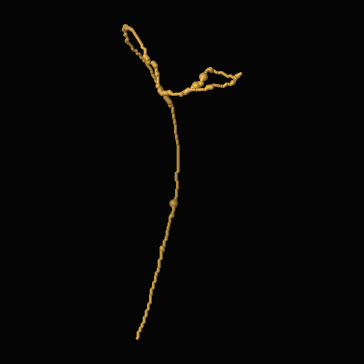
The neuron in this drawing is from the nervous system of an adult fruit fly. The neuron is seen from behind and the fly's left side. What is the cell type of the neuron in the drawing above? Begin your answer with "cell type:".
cell type: BM_InOm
